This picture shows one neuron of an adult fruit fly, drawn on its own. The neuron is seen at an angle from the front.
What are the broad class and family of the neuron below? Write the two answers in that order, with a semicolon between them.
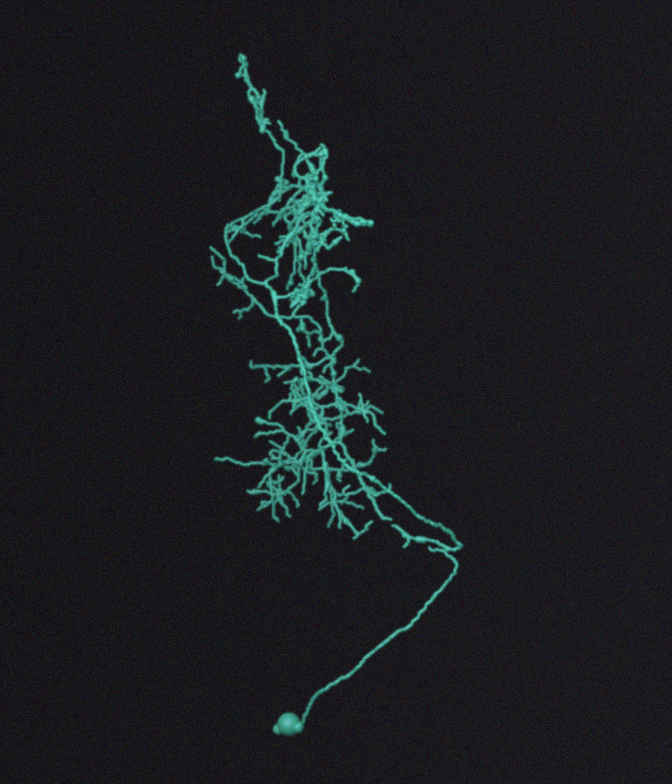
central-brain intrinsic neuron; hemilineage LALa1_anterior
